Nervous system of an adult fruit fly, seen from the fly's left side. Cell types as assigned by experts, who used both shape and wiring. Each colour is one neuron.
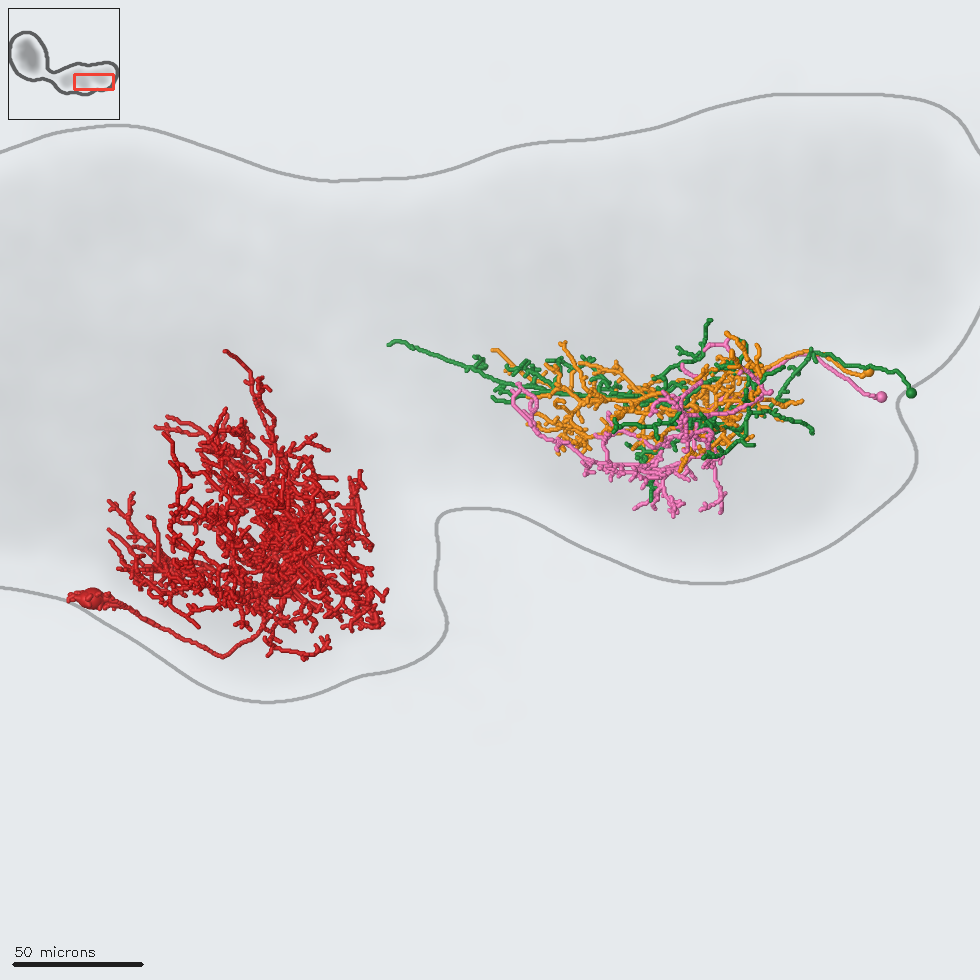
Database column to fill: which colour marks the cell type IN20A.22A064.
green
